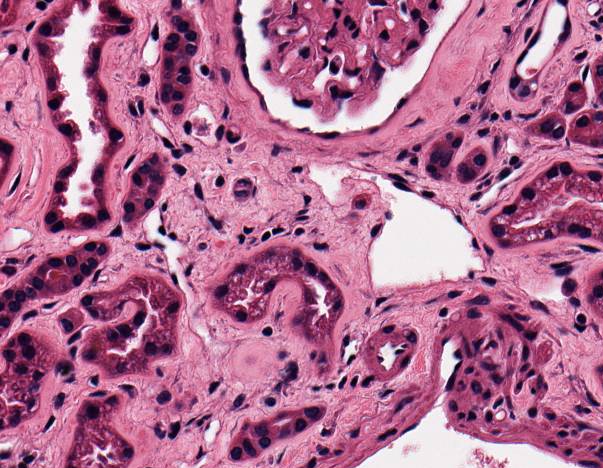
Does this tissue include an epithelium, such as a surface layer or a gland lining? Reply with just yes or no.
Yes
